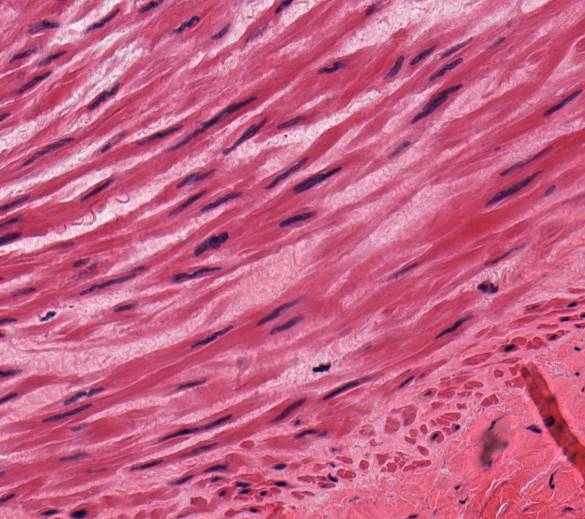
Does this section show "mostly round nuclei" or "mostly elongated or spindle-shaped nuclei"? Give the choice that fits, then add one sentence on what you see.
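Mostly elongated or spindle-shaped nuclei. The nuclei are elongated, cigar-shaped with blunt ends, and lie parallel to the long axis of the cells.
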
